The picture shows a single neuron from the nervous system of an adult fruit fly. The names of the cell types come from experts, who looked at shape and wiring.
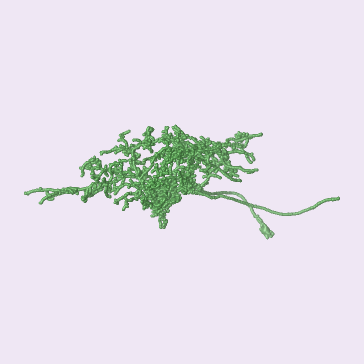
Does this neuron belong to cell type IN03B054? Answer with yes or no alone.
no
